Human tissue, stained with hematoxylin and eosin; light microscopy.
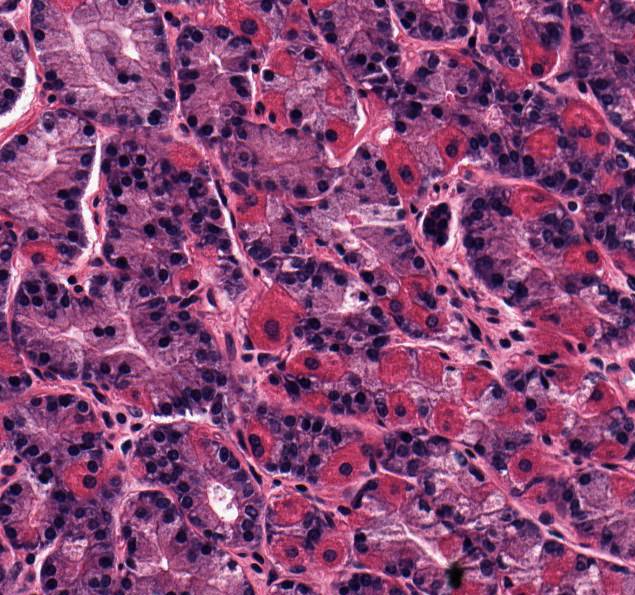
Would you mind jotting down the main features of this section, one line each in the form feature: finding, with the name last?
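Parietal cells: large, polygonal, bright pink cytoplasm, one central round nucleus
Distribution: pink parietal cells more numerous in the right half than the left
Chief cells: granular purple-grey cytoplasm, dark round basal nuclei, much of the gland lining, especially left
Lumina: mostly inconspicuous, narrow clear slits at most
Name: stomach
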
